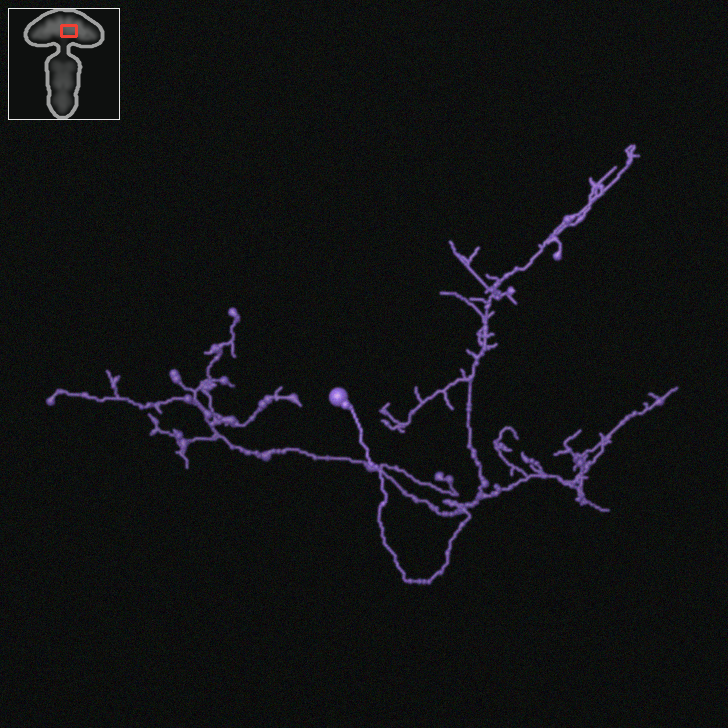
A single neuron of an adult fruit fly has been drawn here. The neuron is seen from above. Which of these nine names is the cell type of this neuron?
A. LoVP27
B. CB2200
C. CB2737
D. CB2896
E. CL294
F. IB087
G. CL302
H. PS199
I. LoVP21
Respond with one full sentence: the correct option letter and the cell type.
The neuron's type of cell is CB2200, as in option B.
